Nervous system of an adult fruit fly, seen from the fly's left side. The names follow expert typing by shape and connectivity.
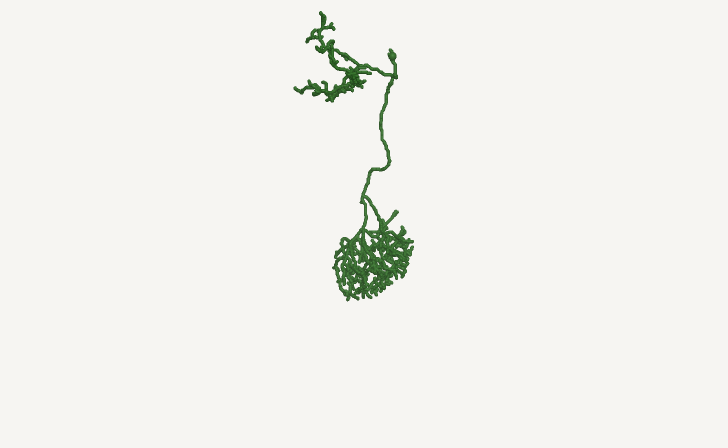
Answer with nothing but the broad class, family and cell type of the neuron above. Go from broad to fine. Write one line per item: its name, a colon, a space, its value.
broad class: visual projection neuron
family: hemilineage SLPpl2
cell type: LoVP43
